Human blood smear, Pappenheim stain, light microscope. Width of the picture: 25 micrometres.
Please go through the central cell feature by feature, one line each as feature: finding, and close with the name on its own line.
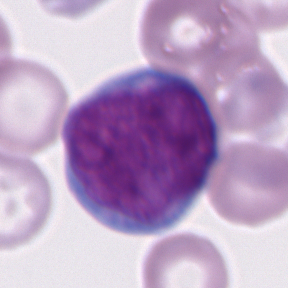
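Outline: smooth, no surface projections
Cytoplasm: just a thin blue rim, widest at the lower left
Nucleus: round, about 13 micrometres across, taking up about 80% of the cell's area
Cell size: about 14 micrometres across
Verdict: myeloblast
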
